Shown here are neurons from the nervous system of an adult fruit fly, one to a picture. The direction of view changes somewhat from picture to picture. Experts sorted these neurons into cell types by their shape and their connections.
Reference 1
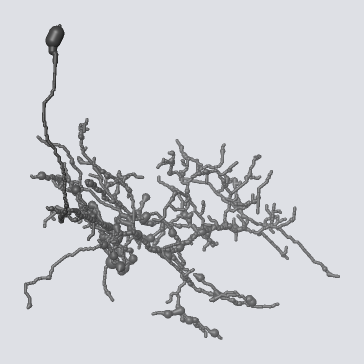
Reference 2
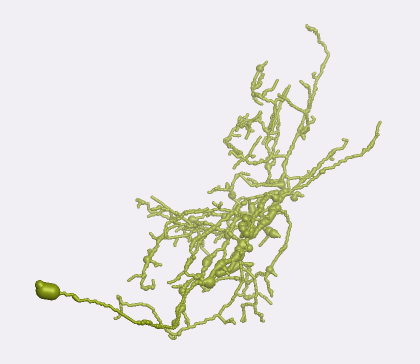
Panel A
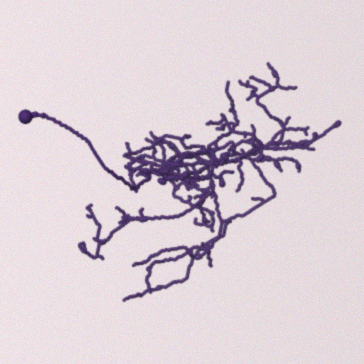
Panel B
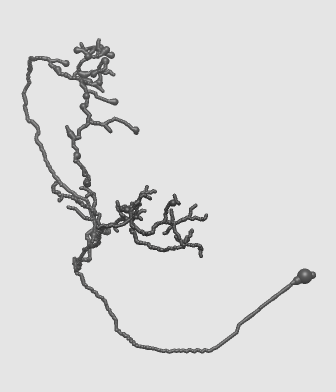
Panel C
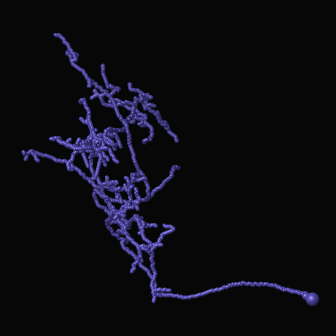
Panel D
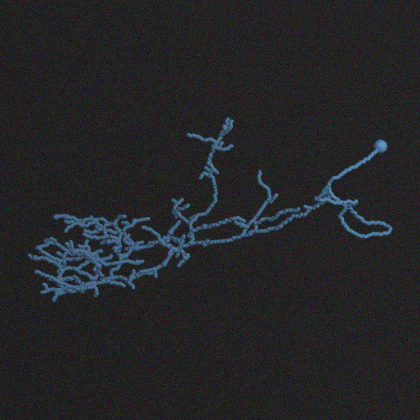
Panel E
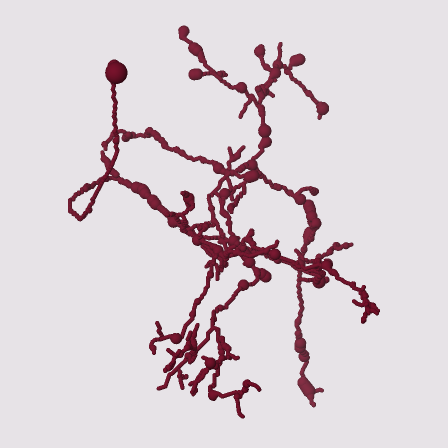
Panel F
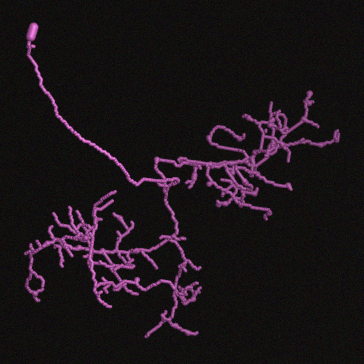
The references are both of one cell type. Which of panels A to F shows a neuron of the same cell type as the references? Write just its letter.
A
